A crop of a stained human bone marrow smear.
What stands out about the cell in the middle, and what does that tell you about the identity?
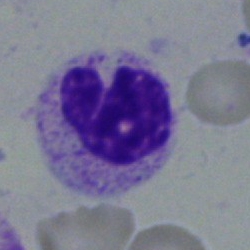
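A notch at the top of the nucleus indents it into a kidney shape. Its chromatin is dark purple and fairly condensed. The cytoplasm is broadest on the lower left side of the nucleus, with fine purplish granules scattered through it. This cell is a band neutrophil.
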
